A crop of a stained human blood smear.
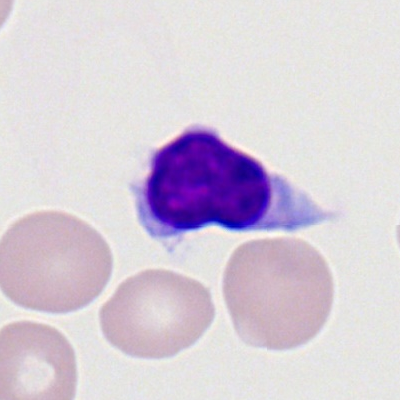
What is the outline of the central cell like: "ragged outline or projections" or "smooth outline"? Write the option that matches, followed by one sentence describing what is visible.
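Ragged outline or projections. The cell outline is irregular and drawn out into a tapering point on the right.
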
